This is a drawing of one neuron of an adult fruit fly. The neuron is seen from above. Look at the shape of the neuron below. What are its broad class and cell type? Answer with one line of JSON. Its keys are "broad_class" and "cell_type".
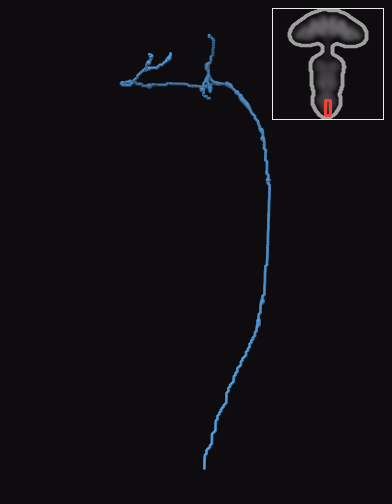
{"broad_class": "sensory neuron entering the nerve cord", "cell_type": "SNxx21"}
